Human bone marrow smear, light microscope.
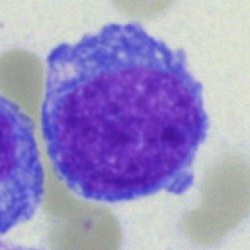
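Blast with an irregular, bumpy outline and small rounded blebs along its edge. Its cytoplasm stains a deep blue and holds many small pale spots. No purple granules are seen in the cytoplasm.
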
